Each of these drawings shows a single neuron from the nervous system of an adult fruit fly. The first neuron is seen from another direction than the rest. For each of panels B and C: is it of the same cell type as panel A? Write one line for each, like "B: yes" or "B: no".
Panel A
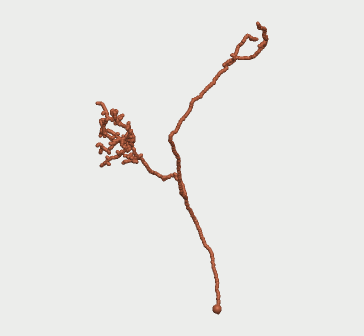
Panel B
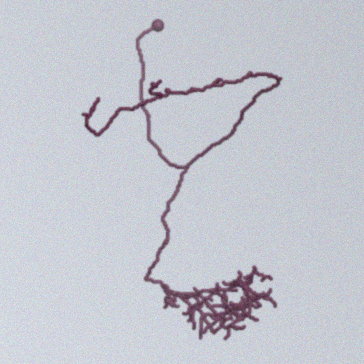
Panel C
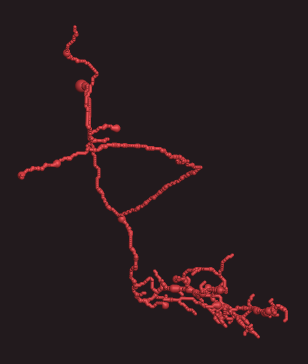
B: yes
C: yes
